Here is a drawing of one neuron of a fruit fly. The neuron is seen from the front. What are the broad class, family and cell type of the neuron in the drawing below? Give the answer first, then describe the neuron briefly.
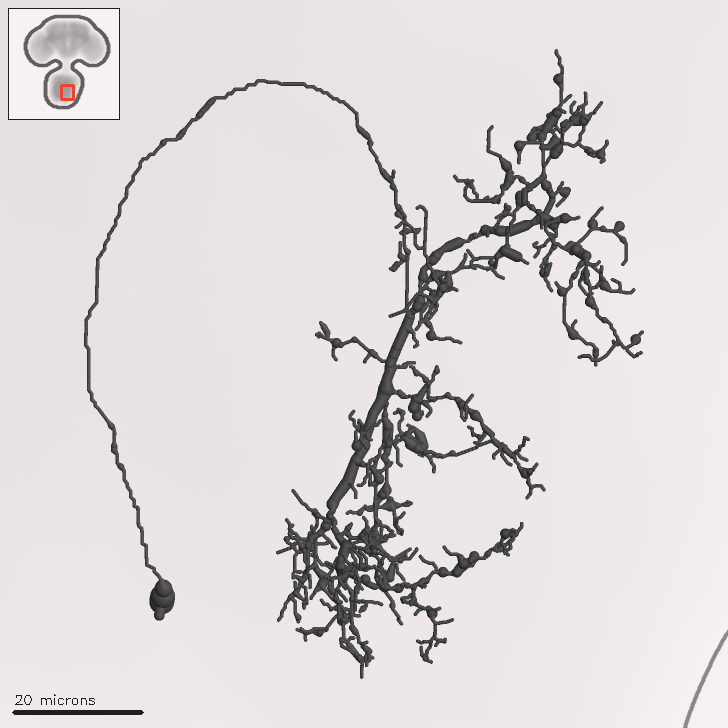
It is a nerve-cord intrinsic neuron. Its family is hemilineage 12B. It is of cell type IN12B037_b. The cell body is at the lower left of the picture. By the scale bar it is about 100 microns tall in this view. More than a hundred branch ends can be seen.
